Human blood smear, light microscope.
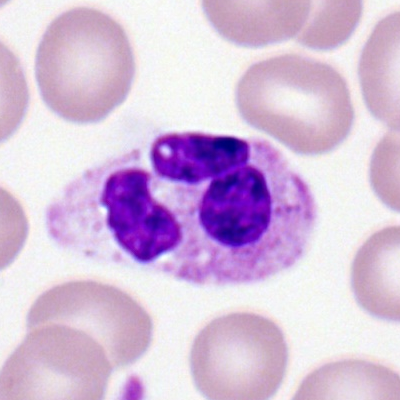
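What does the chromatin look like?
Dark purple and coarsely clumped.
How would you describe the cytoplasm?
Abundant and pale pinkish-lilac, with fine pinkish-violet granules scattered through it.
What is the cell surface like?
Smooth, without projections.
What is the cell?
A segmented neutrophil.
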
